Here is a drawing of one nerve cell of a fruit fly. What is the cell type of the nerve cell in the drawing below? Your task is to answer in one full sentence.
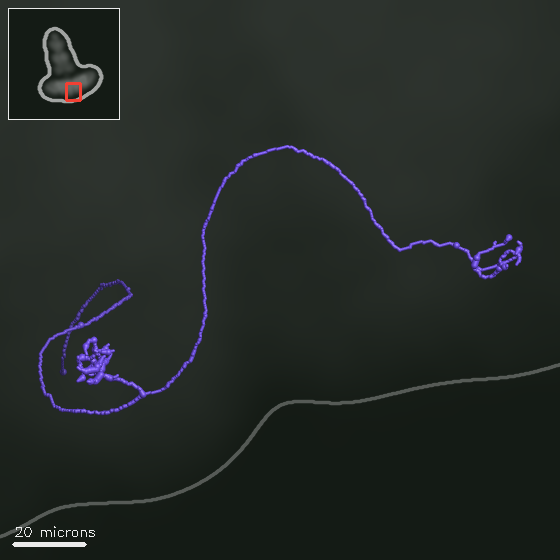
The type of this nerve cell is the cell type ORN_VC1.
